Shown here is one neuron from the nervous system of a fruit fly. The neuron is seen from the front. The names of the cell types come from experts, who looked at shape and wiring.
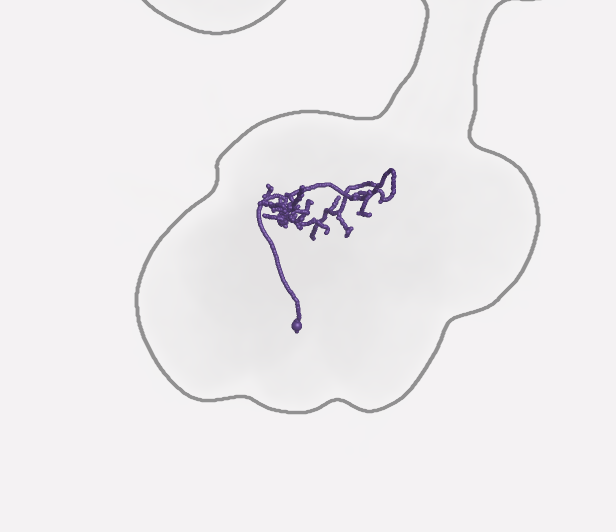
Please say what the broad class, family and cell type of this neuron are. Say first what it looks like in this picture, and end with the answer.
Its cell body lies in the middle of the picture. In this view it is about as wide as it is tall. Its broad class is nerve-cord intrinsic neuron. The family is hemilineage 06A. Its cell type is IN06A116.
